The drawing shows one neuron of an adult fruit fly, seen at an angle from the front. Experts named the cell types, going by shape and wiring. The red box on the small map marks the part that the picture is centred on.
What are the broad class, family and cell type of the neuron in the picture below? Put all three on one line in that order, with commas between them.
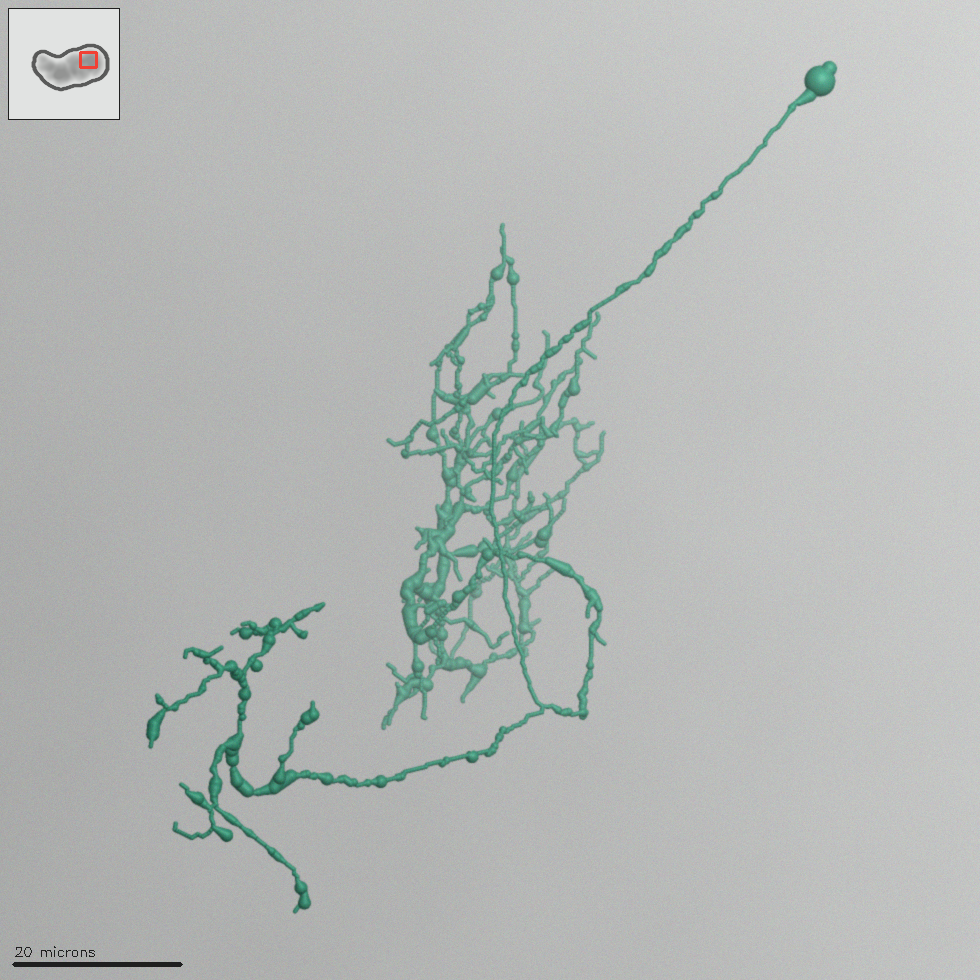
visual projection neuron, hemilineage VPNd1, LPLC4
